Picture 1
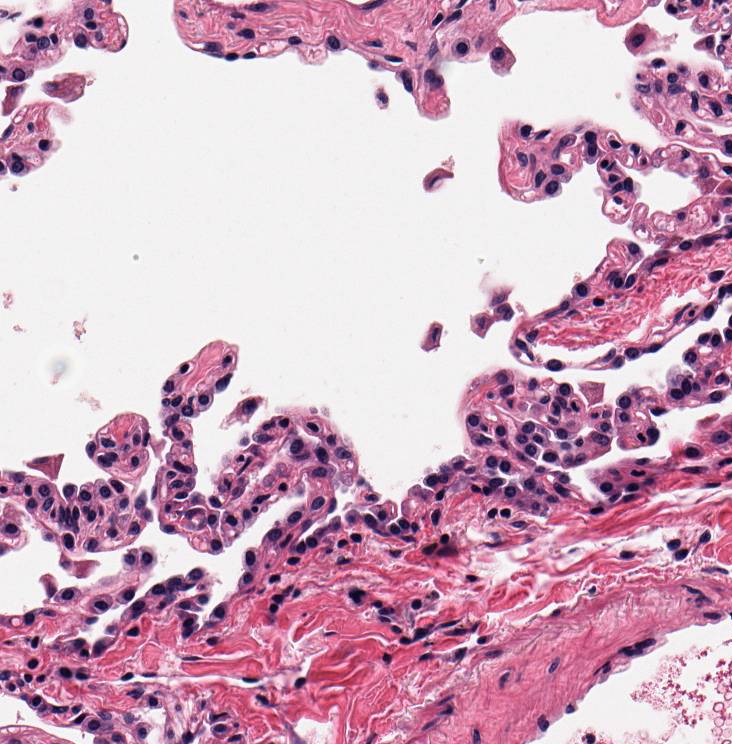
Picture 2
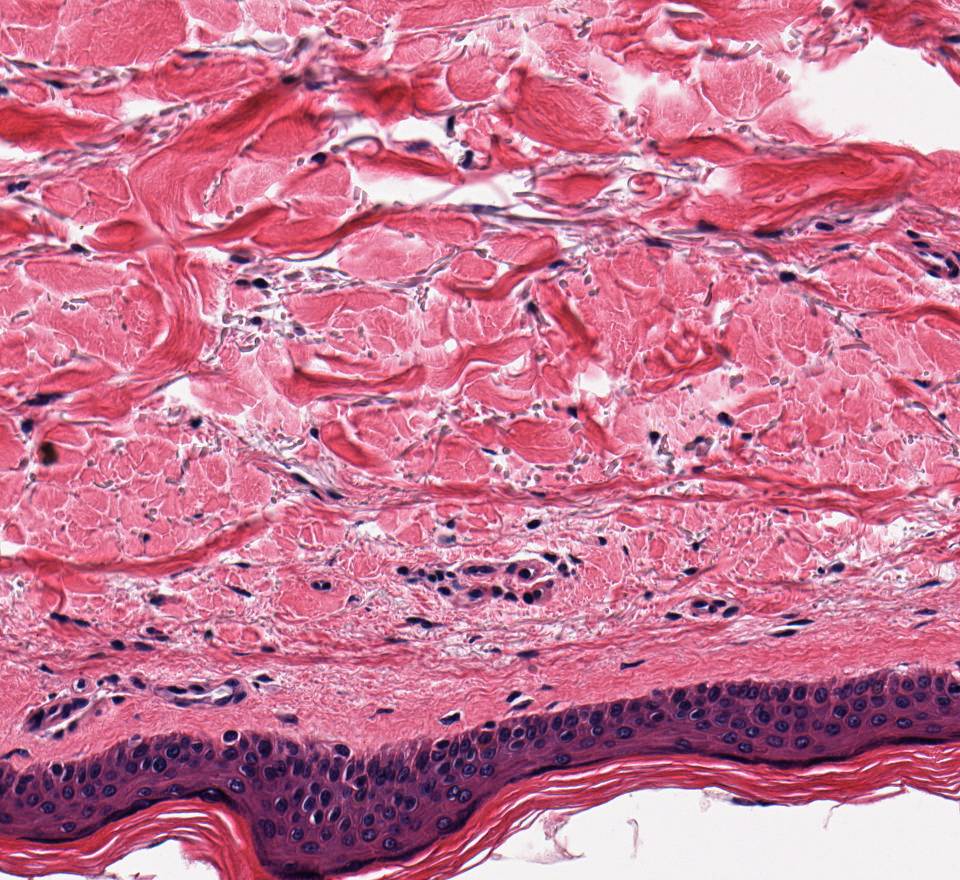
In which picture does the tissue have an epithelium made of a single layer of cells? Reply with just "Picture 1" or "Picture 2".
Picture 1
